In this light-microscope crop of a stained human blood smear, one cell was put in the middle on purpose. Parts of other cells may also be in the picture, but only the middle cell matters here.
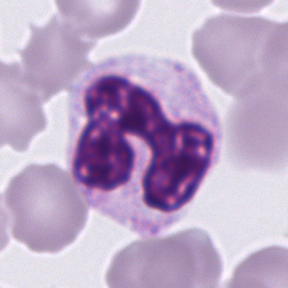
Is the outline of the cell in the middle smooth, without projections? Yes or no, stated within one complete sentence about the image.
Yes, neither ragged parts nor projections, blebs or tags mark the edge of the cell.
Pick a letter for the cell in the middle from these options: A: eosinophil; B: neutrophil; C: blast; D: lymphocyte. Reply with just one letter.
B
